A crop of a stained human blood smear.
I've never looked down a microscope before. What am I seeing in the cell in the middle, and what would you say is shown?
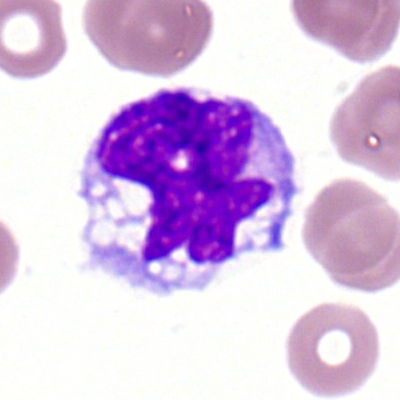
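This one has a roughly round outline, with an irregular, folded nucleus that throws out several blunt projections. The cytoplasm is a pale greyish blue and holds numerous small clear vacuoles. It's a monocyte.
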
